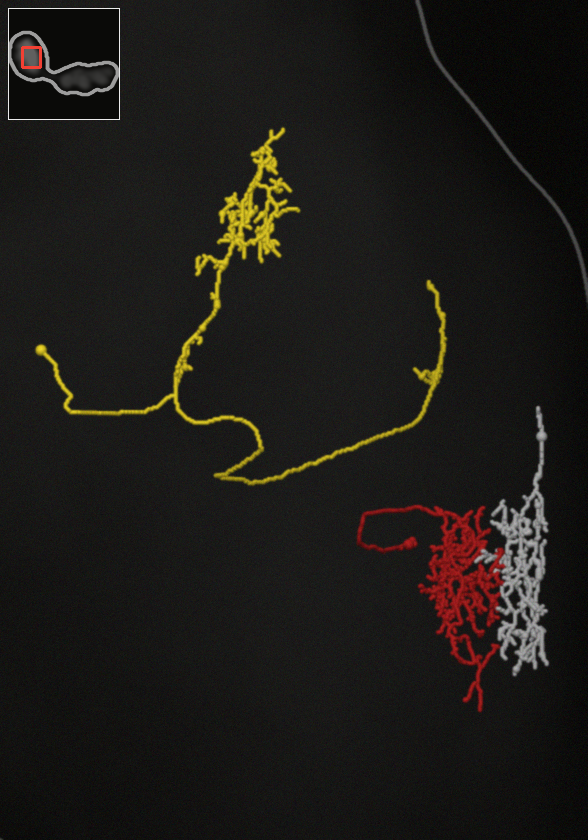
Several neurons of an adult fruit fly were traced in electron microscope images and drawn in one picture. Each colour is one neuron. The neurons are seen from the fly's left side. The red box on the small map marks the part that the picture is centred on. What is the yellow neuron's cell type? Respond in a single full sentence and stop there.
What this neuron is, by cell type, is MeVP6.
